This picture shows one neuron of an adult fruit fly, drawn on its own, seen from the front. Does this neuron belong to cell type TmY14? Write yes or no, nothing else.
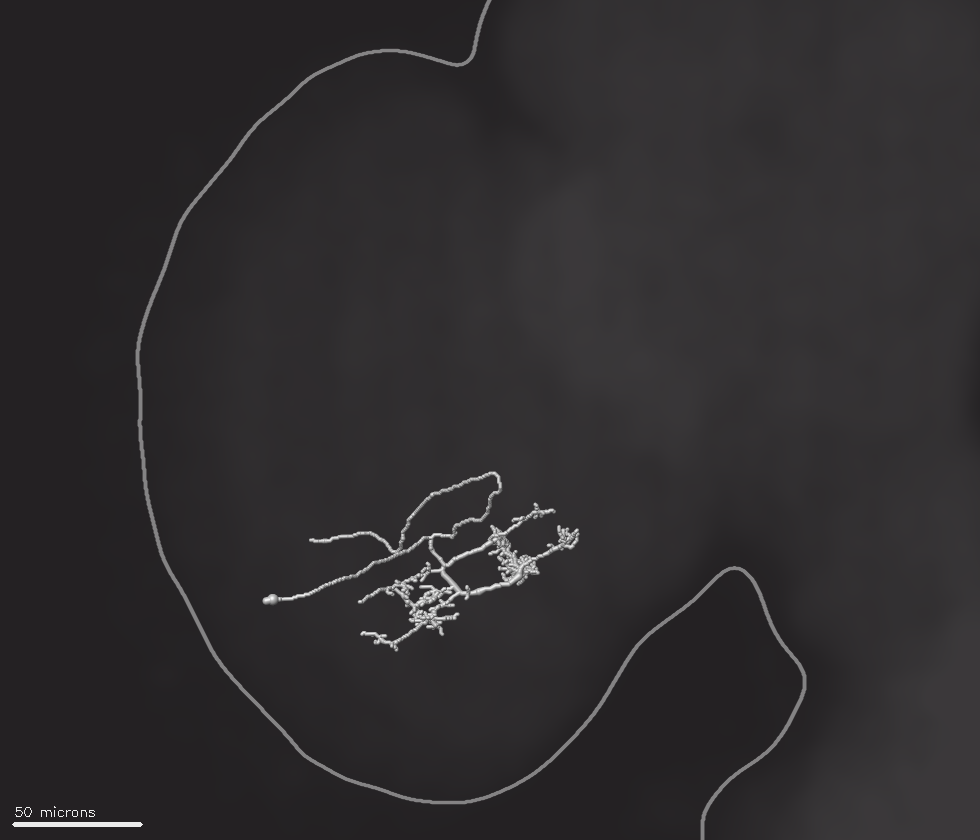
yes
